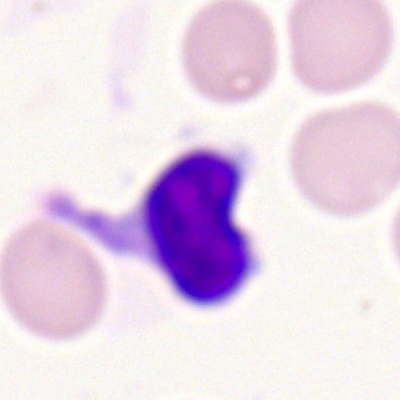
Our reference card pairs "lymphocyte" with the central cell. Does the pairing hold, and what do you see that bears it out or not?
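Nuclear shape: kidney-shaped, notched on its right side.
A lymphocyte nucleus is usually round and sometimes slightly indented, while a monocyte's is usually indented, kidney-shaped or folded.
The shape leans towards monocyte, though a notch could suit either.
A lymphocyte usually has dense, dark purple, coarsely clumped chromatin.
Its chromatin is deep purple and dense throughout, favouring lymphocyte.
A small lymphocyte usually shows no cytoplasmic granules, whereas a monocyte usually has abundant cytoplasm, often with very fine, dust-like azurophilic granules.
Here the cytoplasm is scant, pale blue and free of granules, which goes against monocyte and with lymphocyte. Verdict: lymphocyte.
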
